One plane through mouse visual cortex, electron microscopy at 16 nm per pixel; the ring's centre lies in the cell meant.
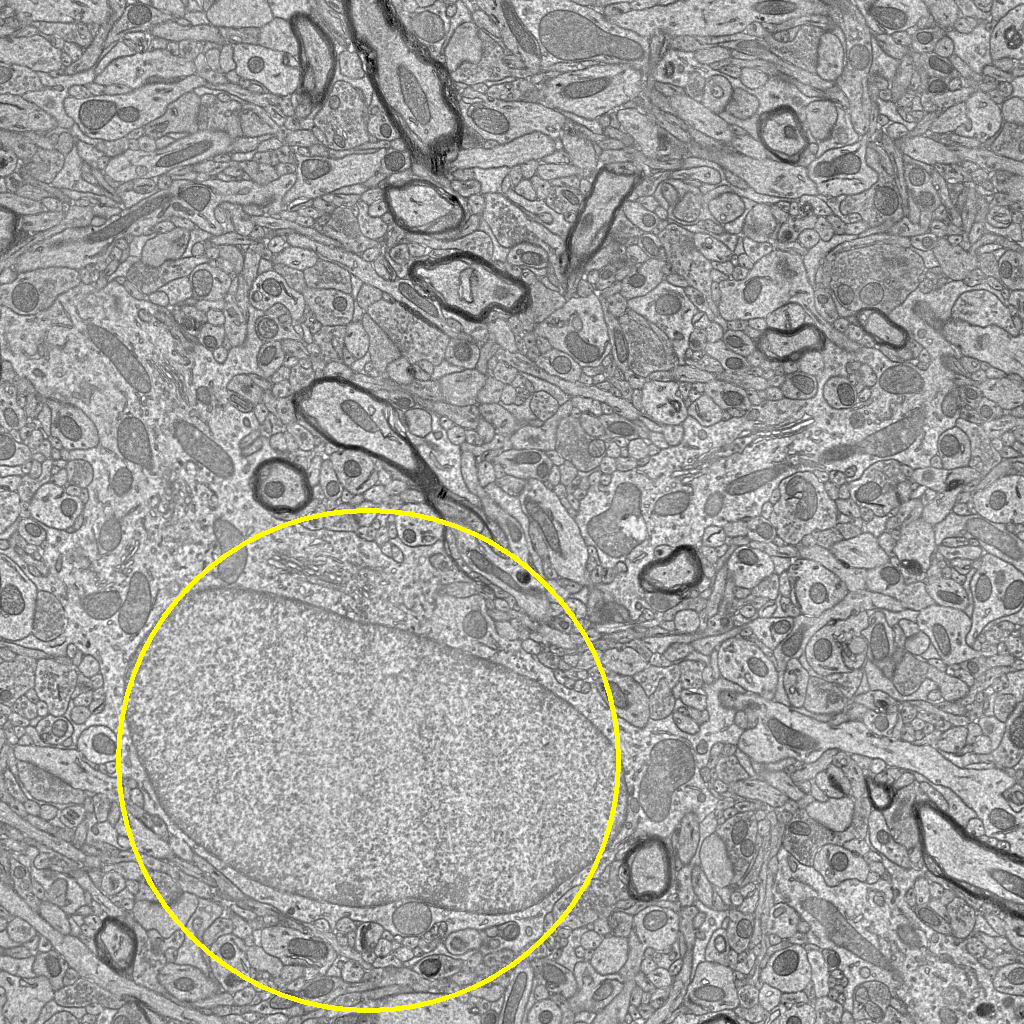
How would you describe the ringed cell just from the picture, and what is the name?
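An elongated oval nucleus has its long axis running upper left to lower right. Its envelope is smooth, without deep infoldings. Chromatin is fine-grained and evenly spread, without large dark clumps. A Golgi stack lies in the cytoplasm above the nucleus. This is an astrocyte.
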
